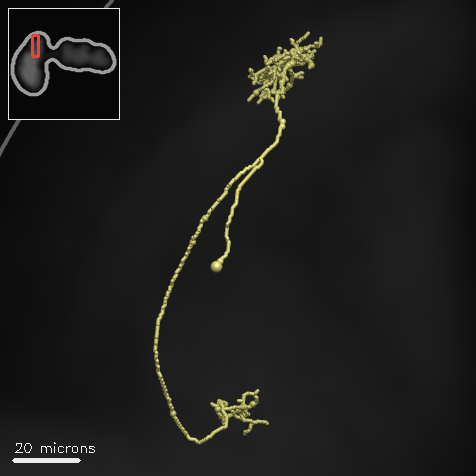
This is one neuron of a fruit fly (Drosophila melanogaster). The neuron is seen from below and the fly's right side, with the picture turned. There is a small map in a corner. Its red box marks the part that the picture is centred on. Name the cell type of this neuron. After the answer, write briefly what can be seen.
The cell type is MeLo4. It is an optic-lobe intrinsic neuron. It lies in the brain. The cell body is in the middle of the picture. By the scale bar it is about 130 microns tall in this view.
